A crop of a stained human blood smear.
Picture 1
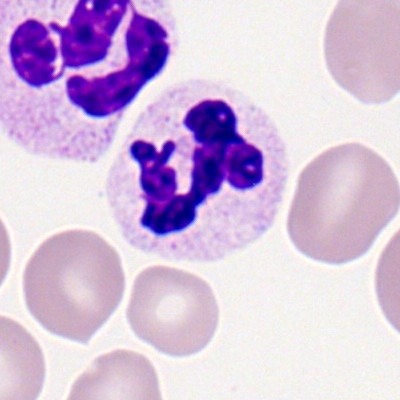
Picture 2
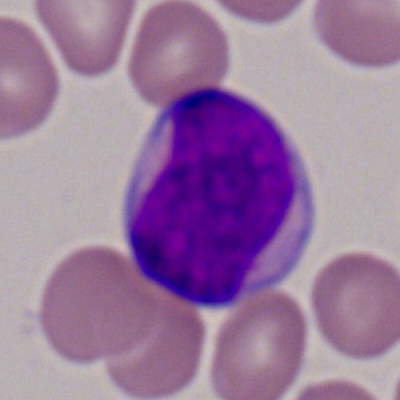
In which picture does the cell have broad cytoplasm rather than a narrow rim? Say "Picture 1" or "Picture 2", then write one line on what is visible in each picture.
Picture 1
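Picture 1: The cytoplasm is plentiful and pale pink-lilac.
Picture 2: The nucleus is single and unlobed and fills most of the cell.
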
